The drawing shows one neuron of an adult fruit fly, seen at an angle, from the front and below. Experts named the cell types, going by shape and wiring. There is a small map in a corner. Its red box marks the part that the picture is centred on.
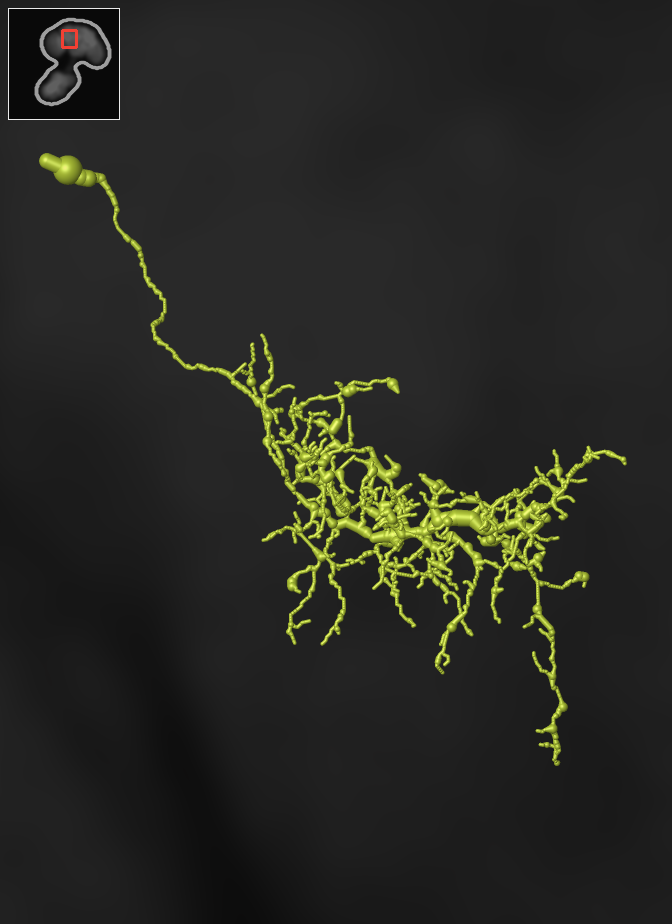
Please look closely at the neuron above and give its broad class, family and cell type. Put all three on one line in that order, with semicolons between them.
central-brain intrinsic neuron; hemilineage VLPp&l1_posterior; PLP172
